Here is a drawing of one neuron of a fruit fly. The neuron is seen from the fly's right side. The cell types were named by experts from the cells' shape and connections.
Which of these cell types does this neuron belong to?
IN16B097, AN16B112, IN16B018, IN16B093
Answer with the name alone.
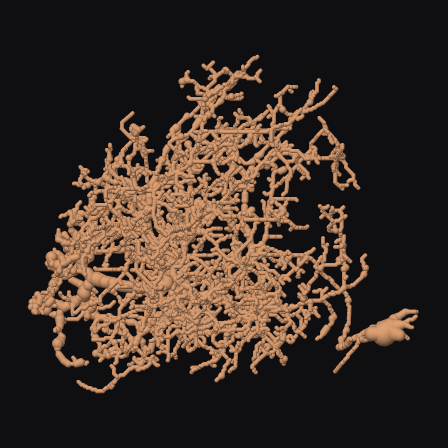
IN16B018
